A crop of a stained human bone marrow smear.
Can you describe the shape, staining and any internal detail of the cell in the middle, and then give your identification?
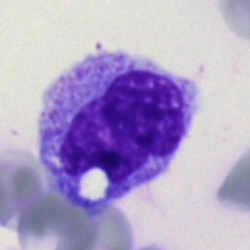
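A large nucleus fills most of this cell and lies toward its right side. The chromatin is dark purple and clumped, with lighter patches between the clumps. The cytoplasm forms its widest rim on the upper left of the cell, and fine purple granules are scattered through it. The cell is a metamyelocyte.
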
